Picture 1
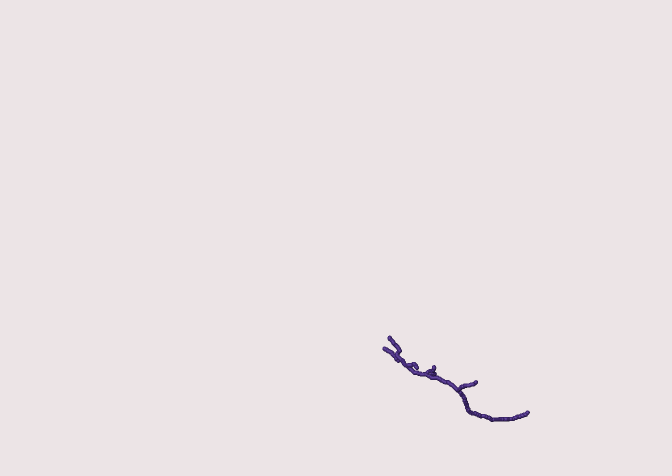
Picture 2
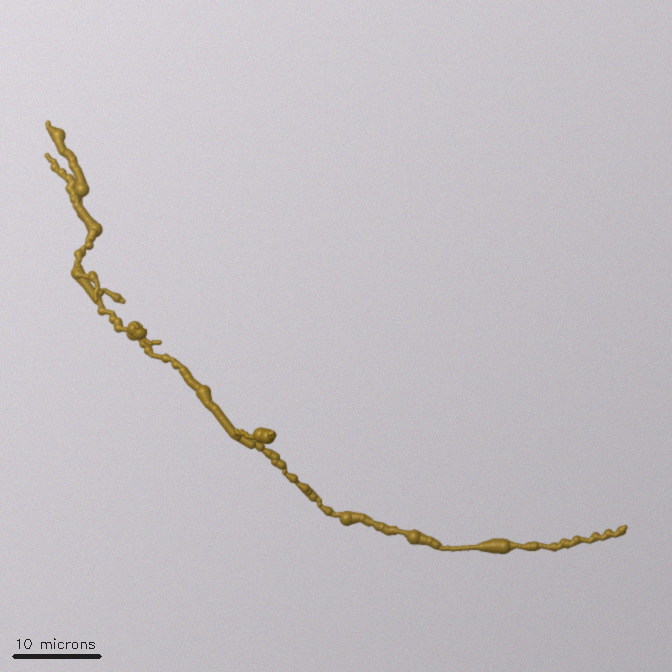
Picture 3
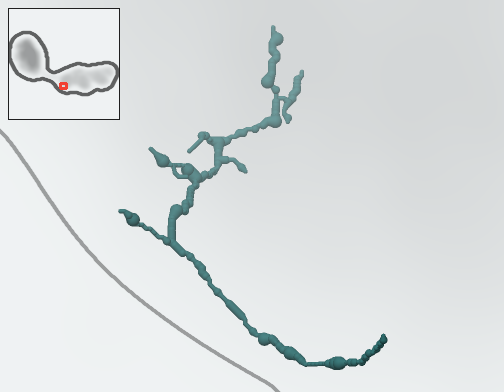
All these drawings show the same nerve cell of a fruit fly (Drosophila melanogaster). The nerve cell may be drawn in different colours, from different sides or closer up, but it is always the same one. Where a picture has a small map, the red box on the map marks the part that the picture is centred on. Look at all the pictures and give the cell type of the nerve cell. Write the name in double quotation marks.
"SNta40"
